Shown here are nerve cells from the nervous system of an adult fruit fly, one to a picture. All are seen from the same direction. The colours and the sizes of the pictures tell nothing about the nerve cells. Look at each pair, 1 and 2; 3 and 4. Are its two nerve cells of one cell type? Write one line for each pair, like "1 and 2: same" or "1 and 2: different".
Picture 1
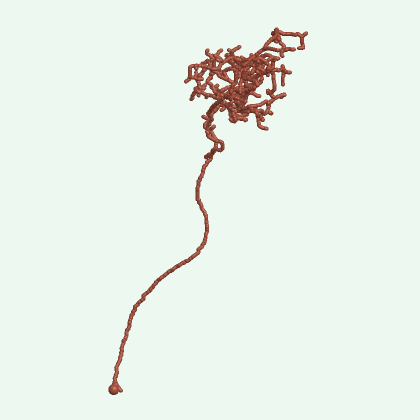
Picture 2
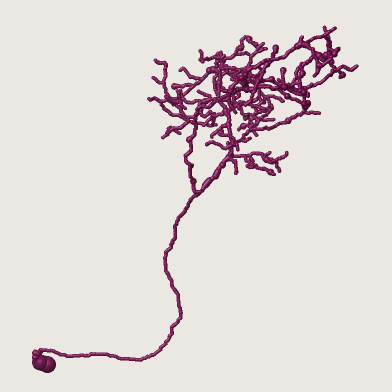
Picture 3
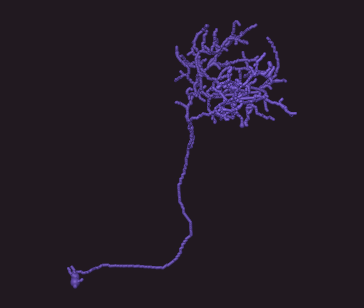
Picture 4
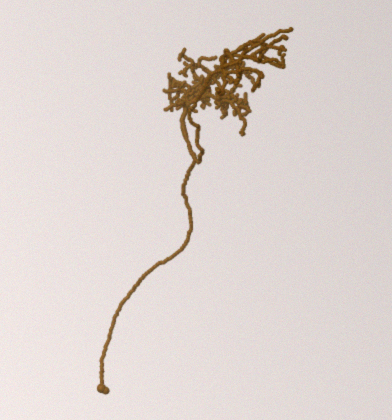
1 and 2: same
3 and 4: different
